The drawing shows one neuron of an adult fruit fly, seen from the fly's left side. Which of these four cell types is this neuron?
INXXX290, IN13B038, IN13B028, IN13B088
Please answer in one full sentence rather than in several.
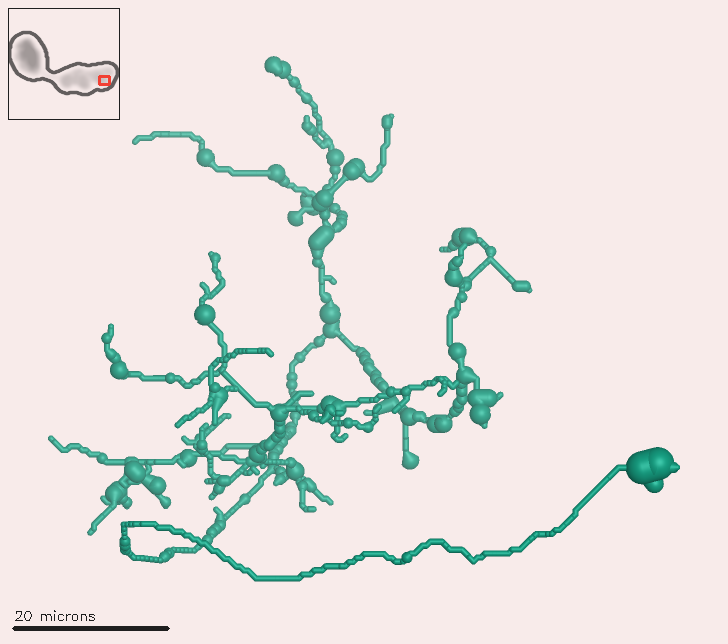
With respect to cell type, this neuron is IN13B088.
